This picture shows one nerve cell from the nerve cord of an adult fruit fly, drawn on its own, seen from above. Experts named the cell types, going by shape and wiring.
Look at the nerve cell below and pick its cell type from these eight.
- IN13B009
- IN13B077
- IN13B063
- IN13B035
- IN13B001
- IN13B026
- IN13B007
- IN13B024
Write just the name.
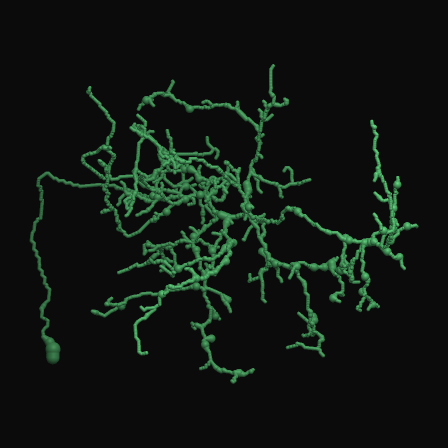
IN13B077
